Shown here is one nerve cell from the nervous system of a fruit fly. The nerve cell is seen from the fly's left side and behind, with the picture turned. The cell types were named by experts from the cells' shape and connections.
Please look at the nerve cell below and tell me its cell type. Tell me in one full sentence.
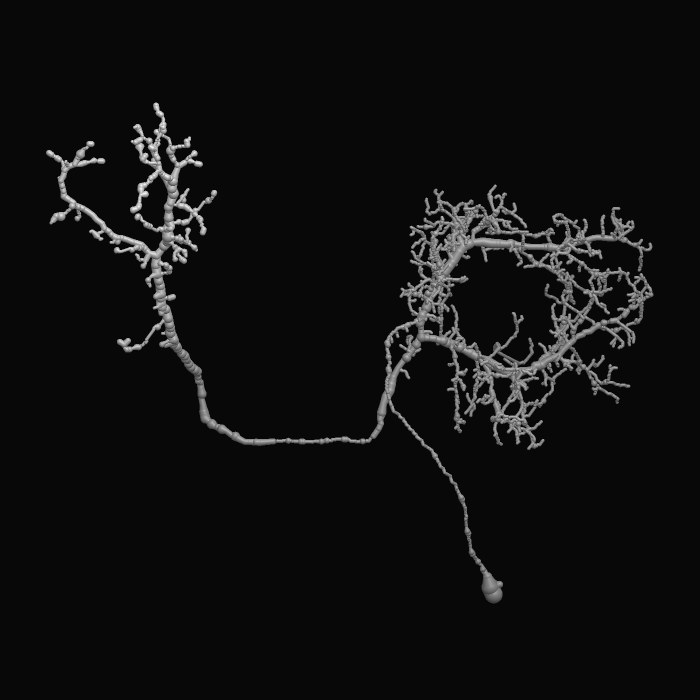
The nerve cell is categorized under cell type IN19A009.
